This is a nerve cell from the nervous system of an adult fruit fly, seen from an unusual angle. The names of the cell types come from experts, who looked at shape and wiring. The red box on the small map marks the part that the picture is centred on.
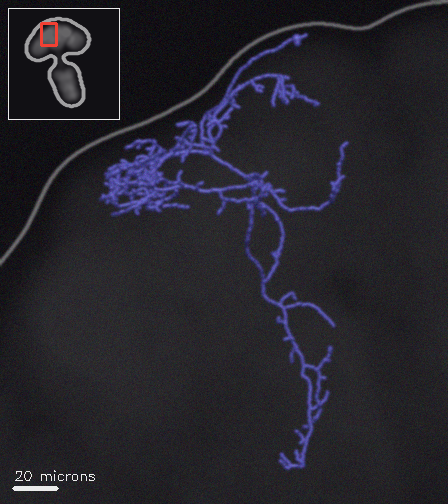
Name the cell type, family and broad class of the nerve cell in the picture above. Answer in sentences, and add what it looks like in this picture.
It is of cell type AOTU016_a. The family is hemilineage CREa2_ventral. It is a central-brain intrinsic neuron. It lies in the brain. By the scale bar it is about 200 microns tall in this view. The picture shows dozens of branch ends.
